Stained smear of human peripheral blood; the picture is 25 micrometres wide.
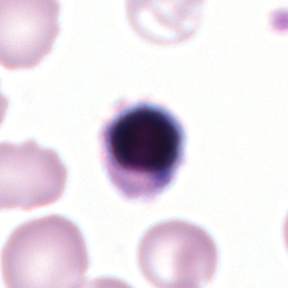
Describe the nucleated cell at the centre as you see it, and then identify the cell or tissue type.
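Roughly round, that one at the centre, with a slightly uneven edge. Nucleus is off-centre, toward the top, and the chromatin's very dark and densely condensed, with almost no visible pattern. No nucleoli visible. It's a normoblast.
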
